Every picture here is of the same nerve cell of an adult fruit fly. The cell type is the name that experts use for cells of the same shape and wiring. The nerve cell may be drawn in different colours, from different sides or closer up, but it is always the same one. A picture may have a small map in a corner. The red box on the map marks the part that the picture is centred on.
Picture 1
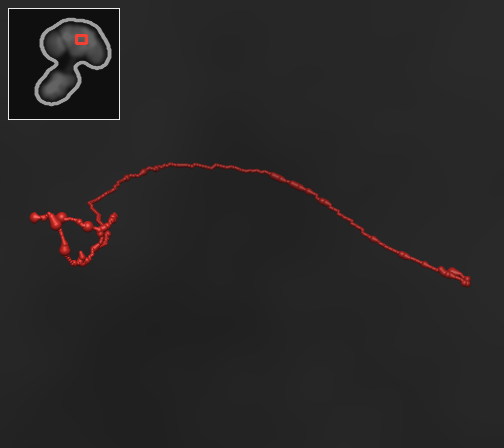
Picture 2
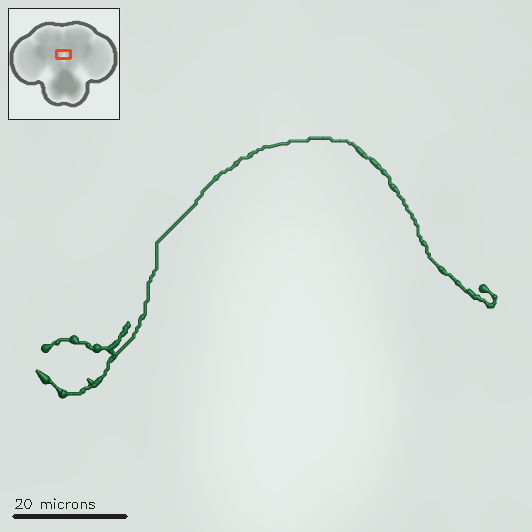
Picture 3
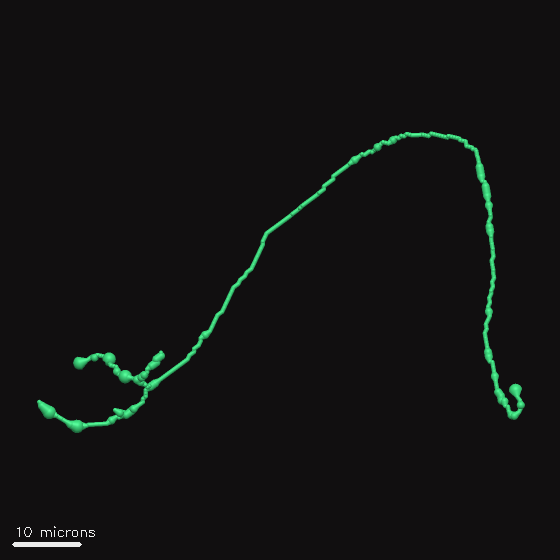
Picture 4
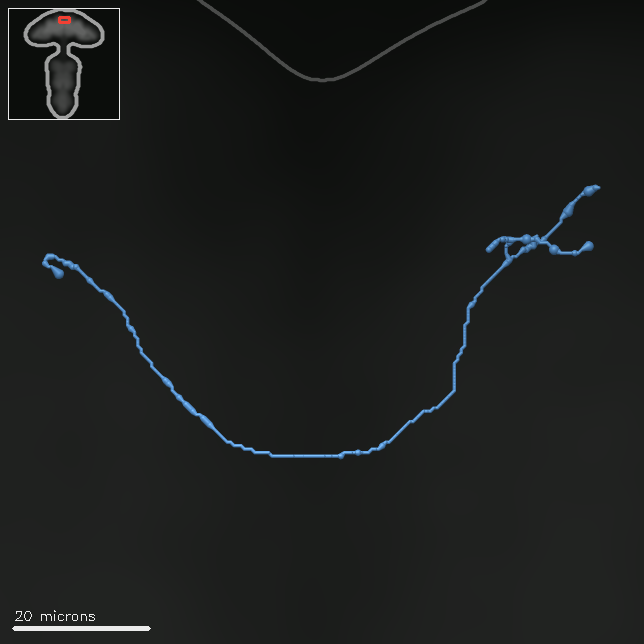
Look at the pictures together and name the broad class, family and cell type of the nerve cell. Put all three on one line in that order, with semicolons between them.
sensory neuron entering the brain; class olfactory; ORN_VC3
